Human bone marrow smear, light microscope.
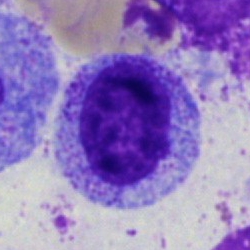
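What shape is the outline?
Round and smooth, as far as I can judge; the picture is slightly blurred, so fine detail is soft.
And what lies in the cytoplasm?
Fine purple-pink granules scattered through it, and no vacuoles that I can see.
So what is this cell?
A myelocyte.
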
